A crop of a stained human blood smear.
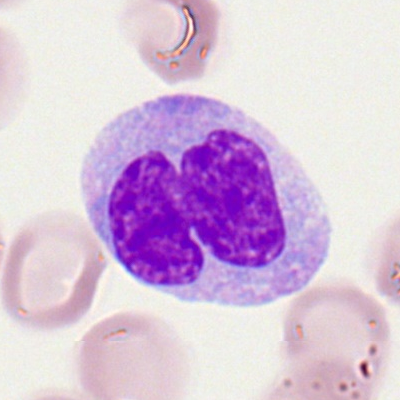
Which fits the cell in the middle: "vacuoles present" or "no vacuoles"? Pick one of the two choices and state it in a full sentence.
There is no vacuole to be seen in its cytoplasm.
